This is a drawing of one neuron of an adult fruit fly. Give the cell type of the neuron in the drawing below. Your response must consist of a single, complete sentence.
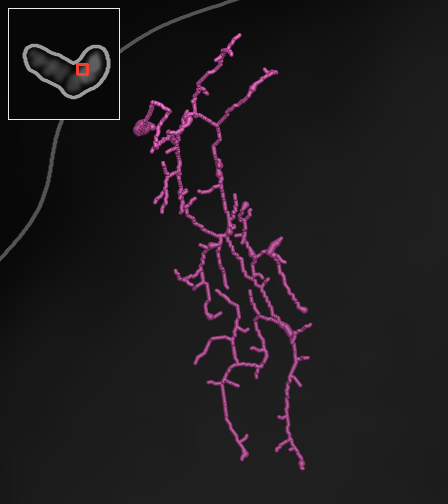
It is the cell type CB1154 to which this neuron belongs.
